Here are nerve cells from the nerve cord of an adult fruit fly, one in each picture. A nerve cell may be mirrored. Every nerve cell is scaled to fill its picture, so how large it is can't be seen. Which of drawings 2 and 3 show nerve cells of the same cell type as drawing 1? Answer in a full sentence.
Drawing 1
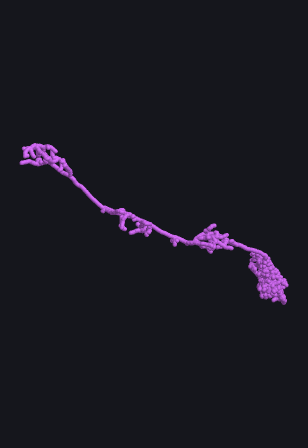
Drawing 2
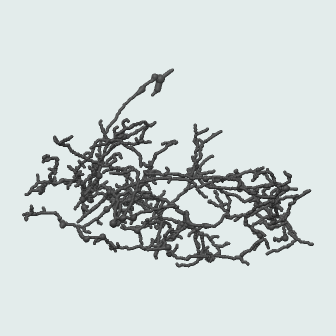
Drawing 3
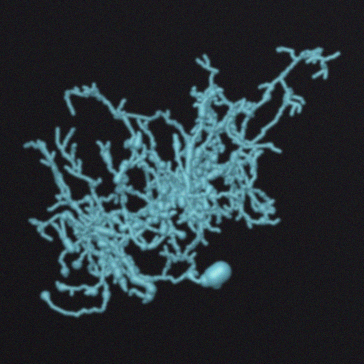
None of them is of the same cell type.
